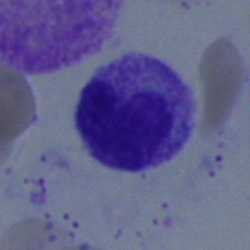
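Metamyelocyte, the cell in the middle; take a moment with it. Start with the outline, which is round. Then look at the nucleus: it is indented, with a notch cutting in from the top. The cytoplasm holds fine purple granules, and you will find no vacuoles in it.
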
